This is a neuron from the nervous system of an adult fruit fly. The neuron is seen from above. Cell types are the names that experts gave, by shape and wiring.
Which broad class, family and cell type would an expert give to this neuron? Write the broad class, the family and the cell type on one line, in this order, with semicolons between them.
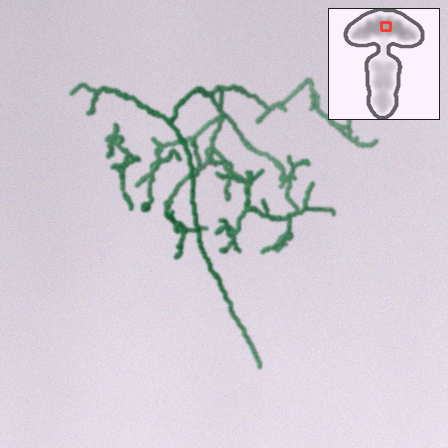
central-brain intrinsic neuron; hemilineage DM6_dorso_medial; FB6L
